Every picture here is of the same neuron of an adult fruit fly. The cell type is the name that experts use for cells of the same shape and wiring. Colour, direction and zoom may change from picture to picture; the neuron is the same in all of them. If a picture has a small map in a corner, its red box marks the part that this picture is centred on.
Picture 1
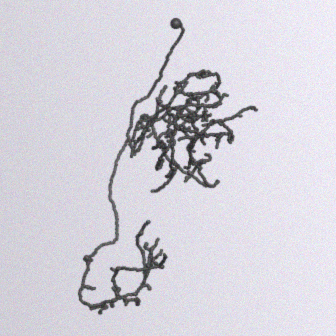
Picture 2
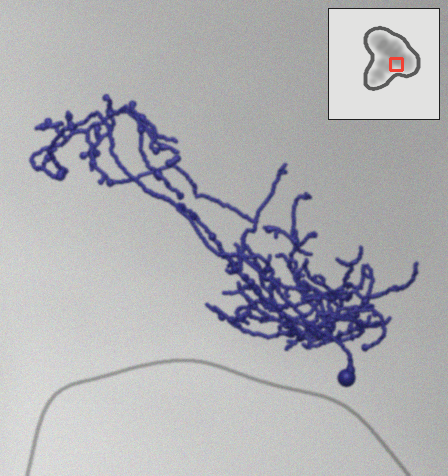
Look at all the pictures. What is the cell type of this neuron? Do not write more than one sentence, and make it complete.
The cell type name LHPV5h2_a applies to this neuron.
